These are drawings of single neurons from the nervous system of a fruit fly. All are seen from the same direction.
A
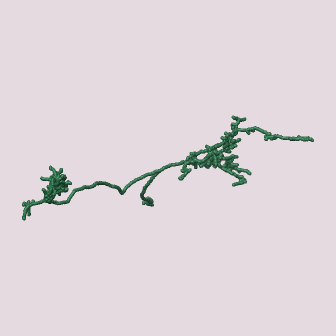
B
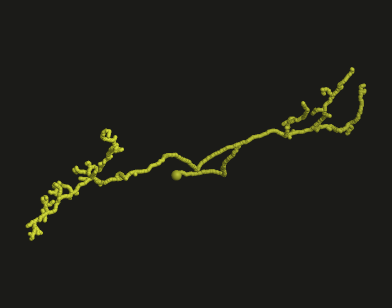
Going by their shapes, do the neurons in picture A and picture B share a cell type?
no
